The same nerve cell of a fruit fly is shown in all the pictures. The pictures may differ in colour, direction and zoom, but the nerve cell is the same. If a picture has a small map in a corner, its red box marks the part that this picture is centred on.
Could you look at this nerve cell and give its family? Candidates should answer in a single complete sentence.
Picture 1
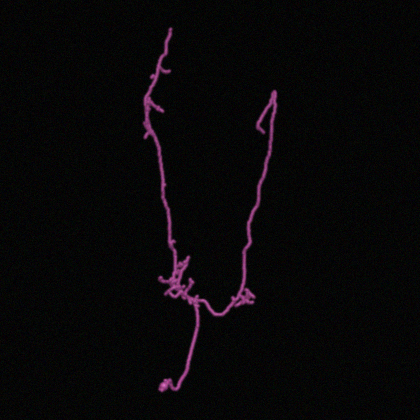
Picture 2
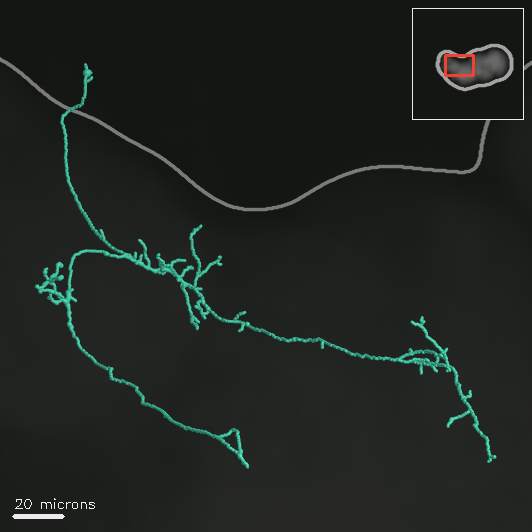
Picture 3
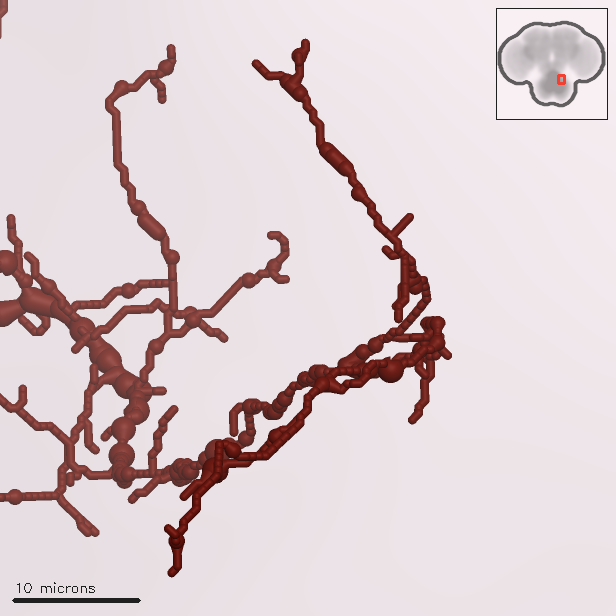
Grouped by family, the nerve cell goes with hemilineage 07B.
